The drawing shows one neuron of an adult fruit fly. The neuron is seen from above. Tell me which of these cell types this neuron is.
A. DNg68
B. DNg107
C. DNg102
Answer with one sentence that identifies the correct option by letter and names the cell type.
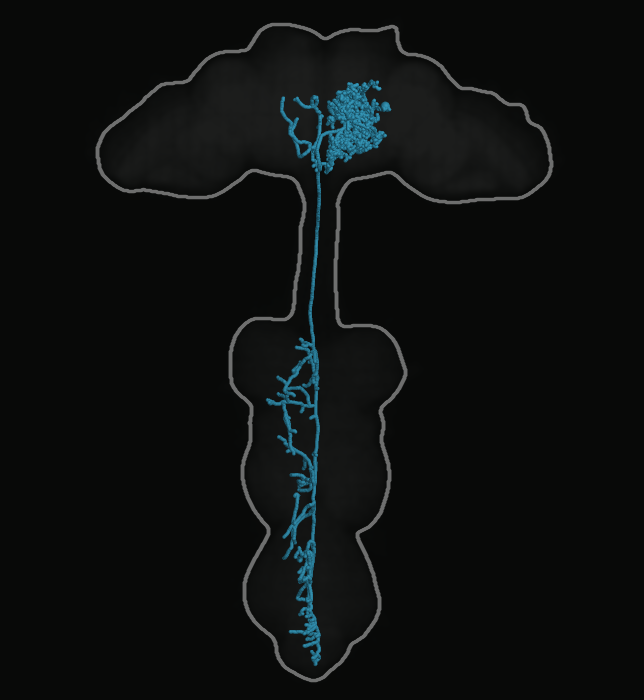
The cell type of the neuron is given by option C, DNg102.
